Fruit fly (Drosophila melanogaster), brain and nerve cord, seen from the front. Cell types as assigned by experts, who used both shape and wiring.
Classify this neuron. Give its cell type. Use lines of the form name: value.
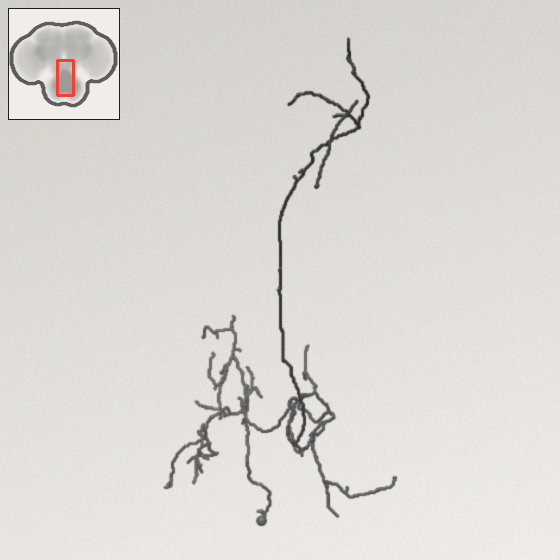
cell type: AN10B035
